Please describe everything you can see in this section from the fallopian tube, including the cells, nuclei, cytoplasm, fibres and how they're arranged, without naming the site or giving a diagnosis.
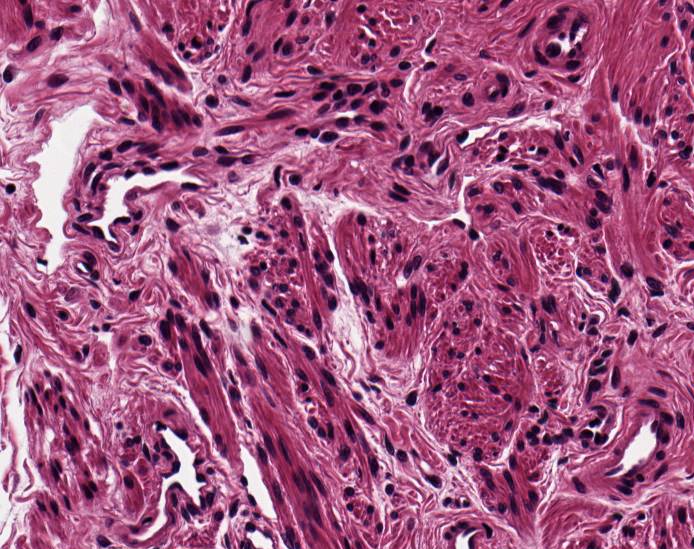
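Notice the bundles of smooth muscle filling the field, interlacing in different directions. In the lower centre, some are cut lengthwise and run diagonally from upper left to lower right; their nuclei are elongated, with blunt, rounded ends. Right of centre, bundles cut across show round nuclei scattered in pink cytoplasm.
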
